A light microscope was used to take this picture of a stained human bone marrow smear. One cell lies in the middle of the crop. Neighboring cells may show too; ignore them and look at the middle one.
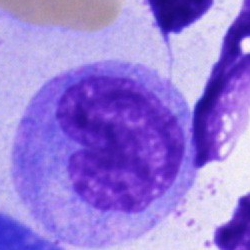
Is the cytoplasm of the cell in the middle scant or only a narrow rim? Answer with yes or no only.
No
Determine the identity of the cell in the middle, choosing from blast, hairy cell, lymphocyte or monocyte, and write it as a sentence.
The cell at the central position in this crop is a monocyte.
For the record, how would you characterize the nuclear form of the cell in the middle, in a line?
A single compact nucleus, round, oval or kidney-shaped, is what this cell shows.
